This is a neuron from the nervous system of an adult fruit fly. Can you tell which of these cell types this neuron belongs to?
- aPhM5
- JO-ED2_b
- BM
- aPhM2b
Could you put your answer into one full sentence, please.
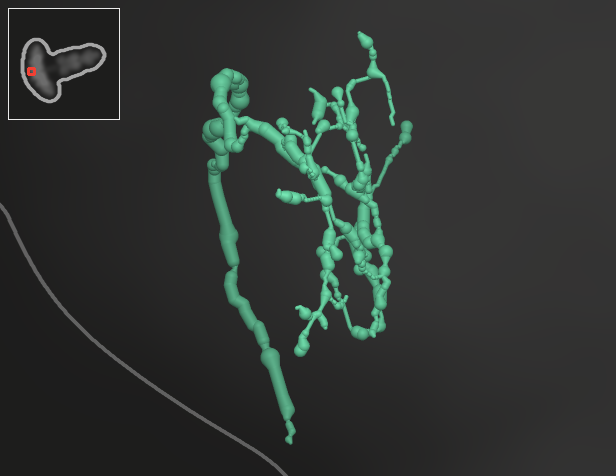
Belonging to the cell type aPhM2b is this neuron.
